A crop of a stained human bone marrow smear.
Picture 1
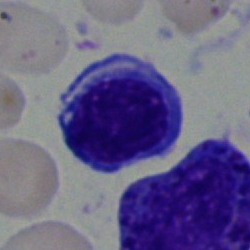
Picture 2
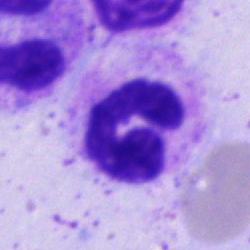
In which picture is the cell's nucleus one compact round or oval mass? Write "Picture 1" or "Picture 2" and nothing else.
Picture 1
